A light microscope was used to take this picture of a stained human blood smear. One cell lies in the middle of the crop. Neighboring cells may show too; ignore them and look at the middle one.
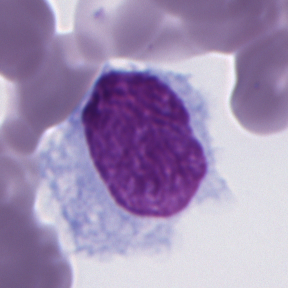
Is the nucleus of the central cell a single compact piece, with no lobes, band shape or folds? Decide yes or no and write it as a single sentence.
Yes, there is a single compact nucleus of round, oval or kidney shape in the cell.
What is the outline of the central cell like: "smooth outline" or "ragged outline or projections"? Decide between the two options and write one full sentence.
The cell's outline is ragged or frayed, or has projections, blebs or tags.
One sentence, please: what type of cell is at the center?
At the center of the crop sits a hairy cell.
